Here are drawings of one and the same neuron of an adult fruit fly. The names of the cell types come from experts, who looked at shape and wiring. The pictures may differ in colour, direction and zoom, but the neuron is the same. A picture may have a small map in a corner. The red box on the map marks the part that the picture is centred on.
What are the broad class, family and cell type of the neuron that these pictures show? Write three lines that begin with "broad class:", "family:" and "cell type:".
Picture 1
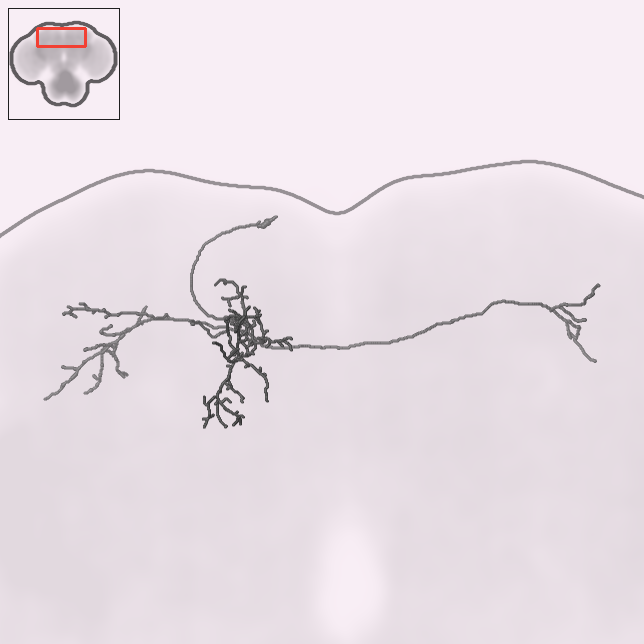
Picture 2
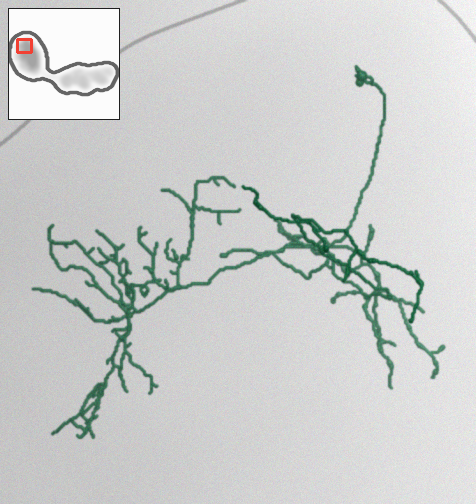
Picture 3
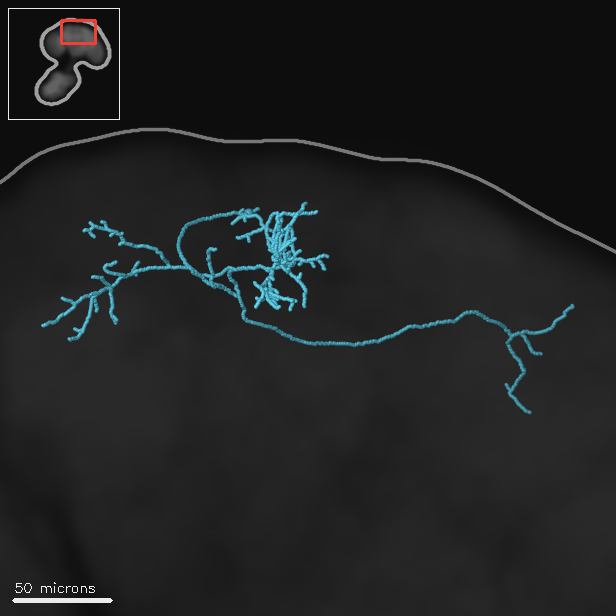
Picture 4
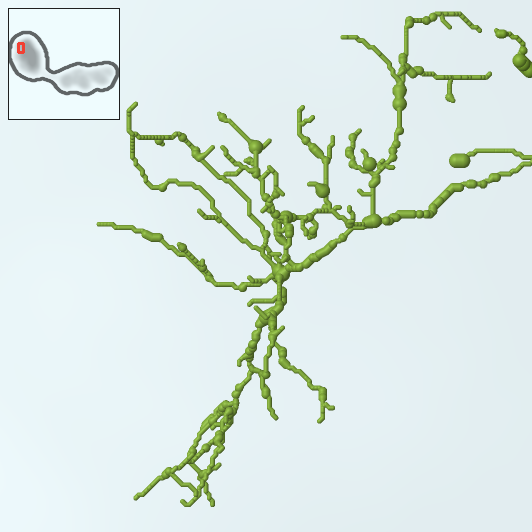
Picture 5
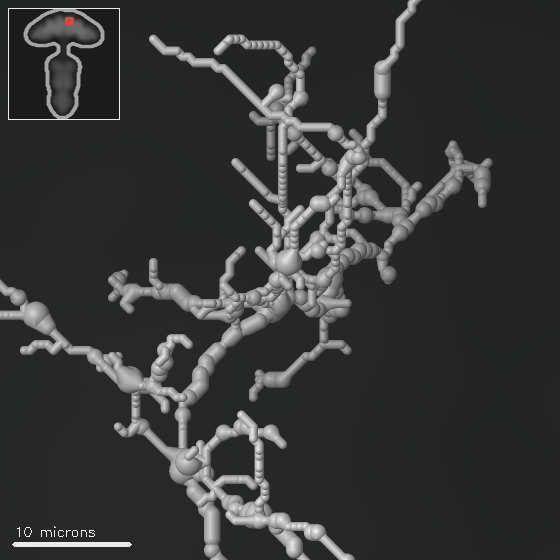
broad class: central-brain intrinsic neuron
family: hemilineage SMPp&v1_posterior
cell type: SMP447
